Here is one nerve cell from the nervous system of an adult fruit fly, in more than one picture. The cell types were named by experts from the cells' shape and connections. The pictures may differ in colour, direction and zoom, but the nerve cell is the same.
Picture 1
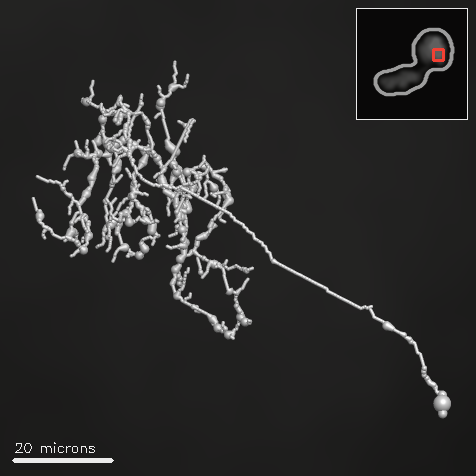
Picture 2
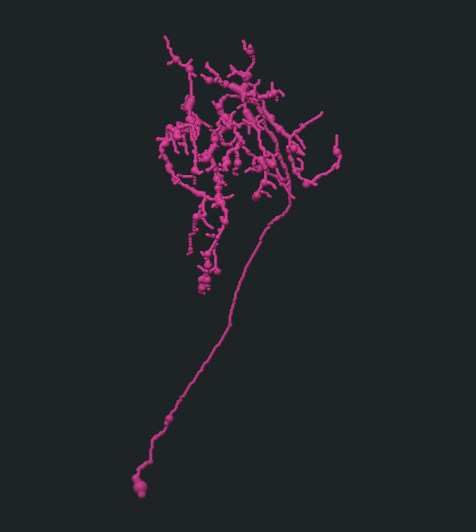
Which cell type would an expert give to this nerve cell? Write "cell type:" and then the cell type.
cell type: Li34a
